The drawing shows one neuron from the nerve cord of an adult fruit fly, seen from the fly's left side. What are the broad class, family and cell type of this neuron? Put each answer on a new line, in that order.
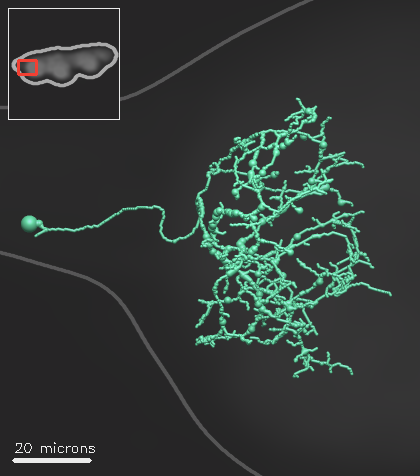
nerve-cord intrinsic neuron
hemilineage 16B
IN16B080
